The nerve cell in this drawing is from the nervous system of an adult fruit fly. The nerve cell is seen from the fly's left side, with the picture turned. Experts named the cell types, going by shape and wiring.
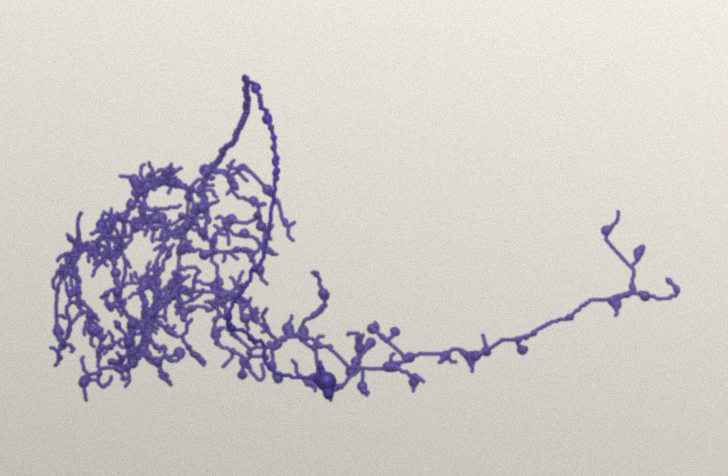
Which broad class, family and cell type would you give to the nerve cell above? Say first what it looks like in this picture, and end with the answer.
The cell body is at the bottom of the picture. More than a hundred branch ends can be seen. It is a nerve-cord intrinsic neuron. The family is hemilineage 01A. It is of cell type IN01A065.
